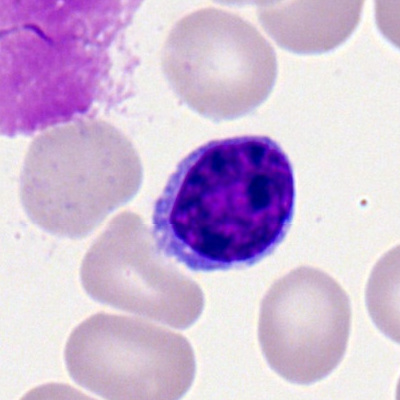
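Lymphocyte in the middle of the smear, under the light microscope. Roughly round in shape, the cell is mostly taken up by its nucleus. No vacuoles appear in the cytoplasm, whose outer edge is slightly ragged on the left.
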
